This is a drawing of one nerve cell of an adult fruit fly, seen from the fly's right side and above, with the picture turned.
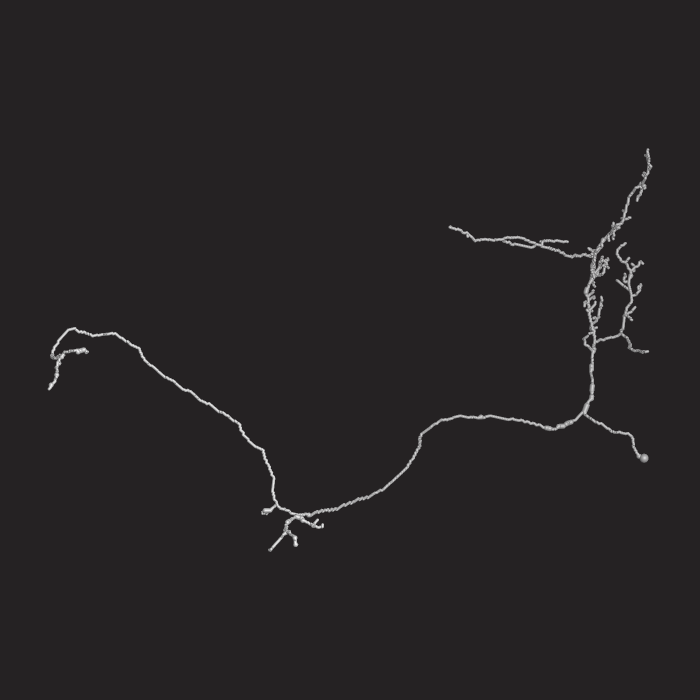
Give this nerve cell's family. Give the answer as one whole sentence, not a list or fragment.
Of the families, hemilineage AOTUv3_ventral is the one for this nerve cell.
